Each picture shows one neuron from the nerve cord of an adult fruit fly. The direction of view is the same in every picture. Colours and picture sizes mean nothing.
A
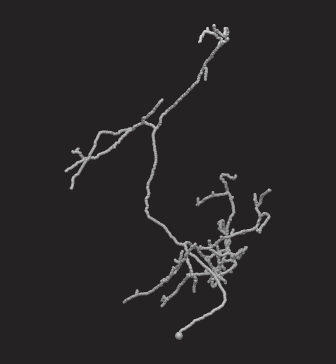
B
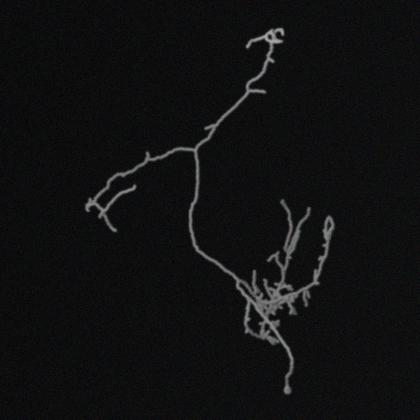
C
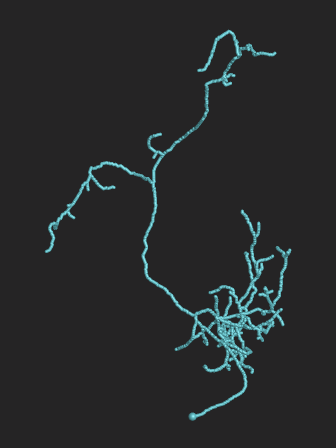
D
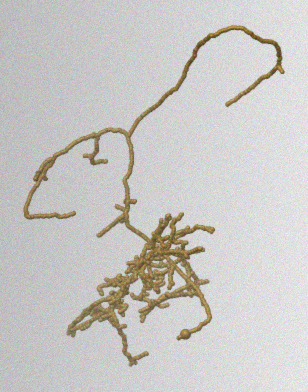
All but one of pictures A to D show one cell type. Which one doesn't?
D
